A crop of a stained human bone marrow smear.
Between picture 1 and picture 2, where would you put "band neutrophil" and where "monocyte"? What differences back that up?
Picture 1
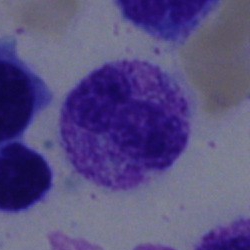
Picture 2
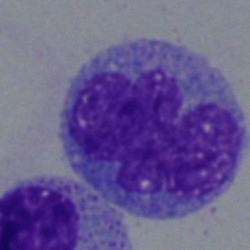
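Start with picture 2: that cell is the monocyte, and picture 1 is the band neutrophil. The monocyte's cytoplasm is pale greyish-blue, and that colour is the helpful difference.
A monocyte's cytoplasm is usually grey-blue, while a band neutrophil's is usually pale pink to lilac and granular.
Otherwise, both cells are round with a smooth outline, picture 1 roughly so, and both carry fine purple granules: across the whole cell in picture 1, through the cytoplasm in picture 2. Picture 1 shows no vacuoles, and darker-staining nucleated cells lie to its left without touching it. Picture 2's surface has no projections or blebs.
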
